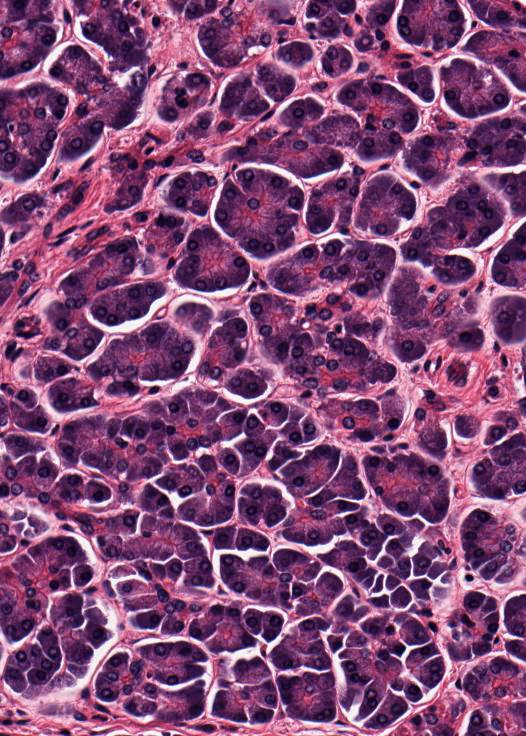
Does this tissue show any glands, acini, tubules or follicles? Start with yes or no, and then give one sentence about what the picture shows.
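Yes. Each acinus is made of pyramidal cells arranged radially around a tiny central lumen.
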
